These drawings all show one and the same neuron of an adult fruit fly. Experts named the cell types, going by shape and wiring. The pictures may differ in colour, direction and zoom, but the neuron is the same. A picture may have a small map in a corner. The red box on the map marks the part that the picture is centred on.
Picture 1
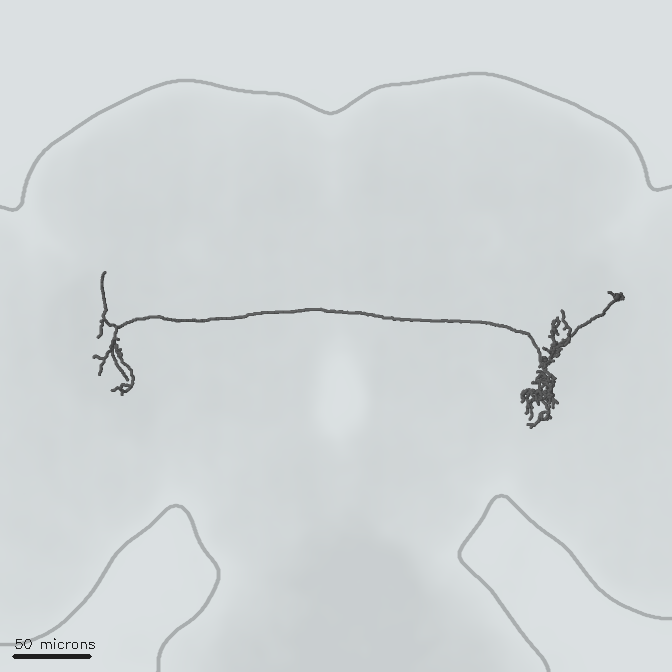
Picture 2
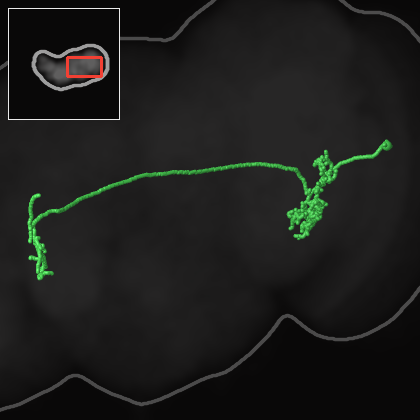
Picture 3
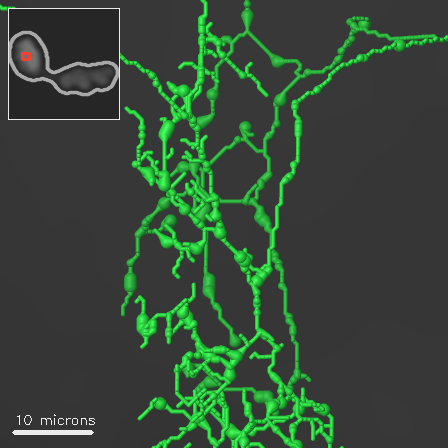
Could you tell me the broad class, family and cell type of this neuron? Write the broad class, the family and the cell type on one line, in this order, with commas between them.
central-brain intrinsic neuron, hemilineage VLPl&d1_lateral, AVLP277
